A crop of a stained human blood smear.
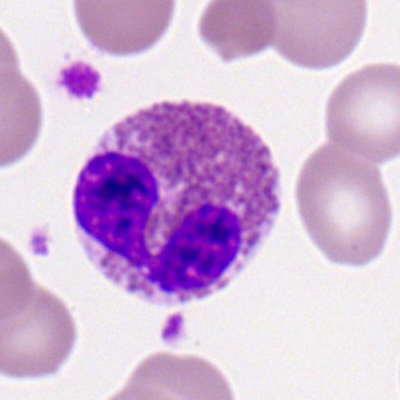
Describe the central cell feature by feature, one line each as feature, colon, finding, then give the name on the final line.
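Nucleus: divided into two lobes
Lobe position: lower half of the cell, one at the left, one at the lower right
Chromatin: dark purple, coarsely clumped
Granules: lobe outlines not hidden by them
Name: eosinophil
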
